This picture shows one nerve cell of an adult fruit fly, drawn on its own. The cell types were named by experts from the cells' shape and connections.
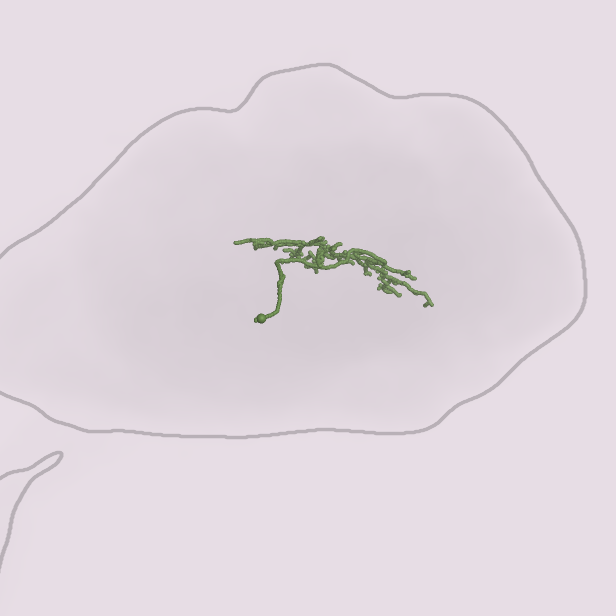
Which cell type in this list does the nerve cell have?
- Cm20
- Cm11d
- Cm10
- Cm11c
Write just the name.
Cm20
